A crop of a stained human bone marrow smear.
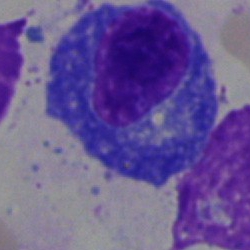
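Plasma cell, central in a stained human bone marrow smear. The nucleus sits off-centre, toward the top of the cell, and its chromatin is dense and dark purple rather than fine and pale. The cytoplasm is abundant and deep blue, with small pale spots scattered through it.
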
